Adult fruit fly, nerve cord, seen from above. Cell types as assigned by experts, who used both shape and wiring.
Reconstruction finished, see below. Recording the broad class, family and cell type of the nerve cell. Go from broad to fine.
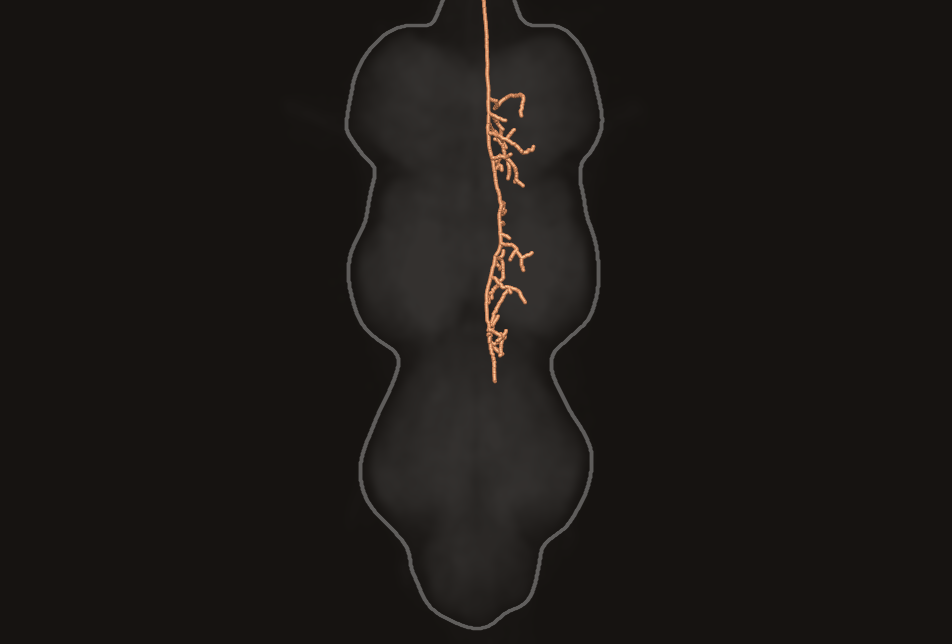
descending neuron; hemilineage WEDd1; DNae003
